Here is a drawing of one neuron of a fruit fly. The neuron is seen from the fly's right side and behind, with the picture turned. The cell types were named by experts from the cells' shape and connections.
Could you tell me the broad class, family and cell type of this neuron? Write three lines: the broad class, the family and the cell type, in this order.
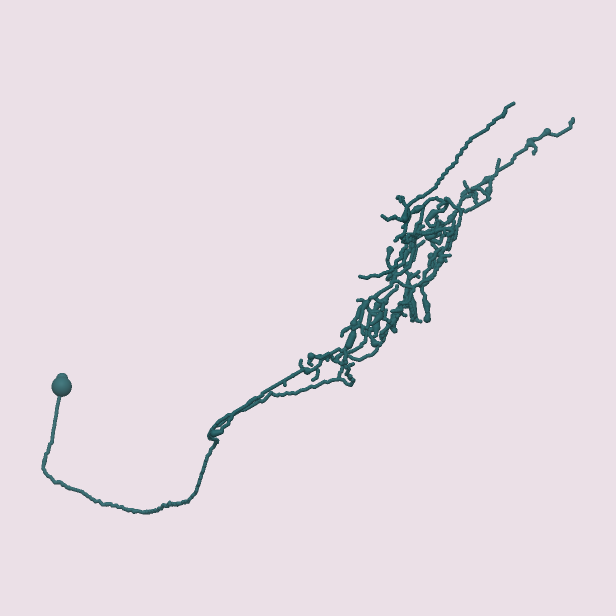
nerve-cord intrinsic neuron
hemilineage 09A
IN09A094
